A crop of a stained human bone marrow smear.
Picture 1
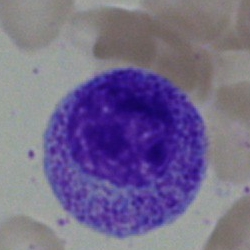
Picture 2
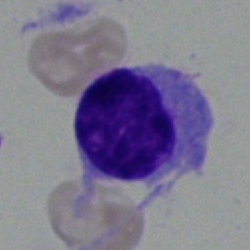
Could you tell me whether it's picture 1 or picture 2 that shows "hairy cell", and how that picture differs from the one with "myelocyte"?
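Picture 1 is the myelocyte, and picture 2 is the hairy cell. Granules first: numerous purple granules fill the myelocyte's cytoplasm, while the hairy cell shows no distinct granules.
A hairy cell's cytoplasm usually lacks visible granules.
Outline next: the myelocyte's is round and smooth, but the hairy cell's cytoplasmic border is irregular and ragged on the right.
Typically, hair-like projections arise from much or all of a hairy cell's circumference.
Nucleus and chromatin: in the hairy cell the nucleus sits off-centre toward the left, and the chromatin stains dark purple and looks dense. Vacuoles: none are clearly seen in the myelocyte. Surroundings: pale red cells without nuclei lie around the myelocyte. Two red cells rest against the hairy cell, one above-left and one below.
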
